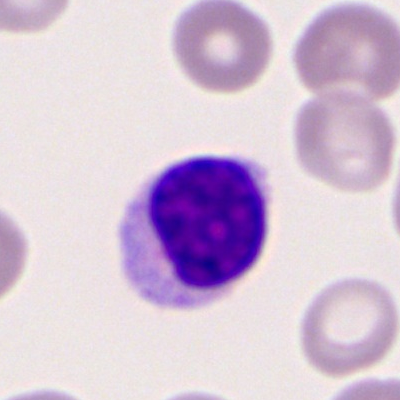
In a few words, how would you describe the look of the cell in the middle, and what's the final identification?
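Chromatin's dark purple and coarsely clumped. The cytoplasm makes a crescent, mostly on the left and lower side of the nucleus, with no coarse granules and no vacuoles in it. So, a lymphocyte.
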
